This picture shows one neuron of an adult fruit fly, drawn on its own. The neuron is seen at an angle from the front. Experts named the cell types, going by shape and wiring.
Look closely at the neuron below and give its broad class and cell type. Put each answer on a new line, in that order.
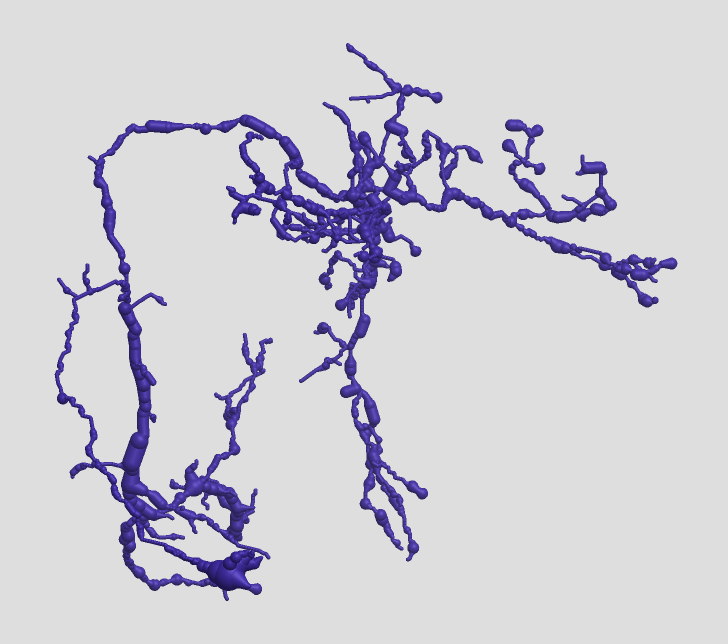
central-brain intrinsic neuron
GNG502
